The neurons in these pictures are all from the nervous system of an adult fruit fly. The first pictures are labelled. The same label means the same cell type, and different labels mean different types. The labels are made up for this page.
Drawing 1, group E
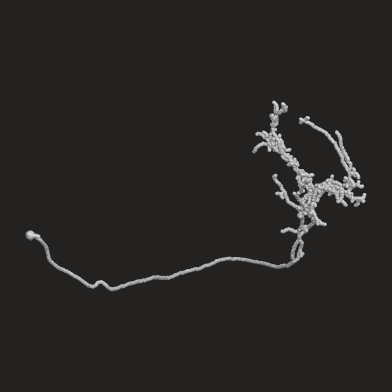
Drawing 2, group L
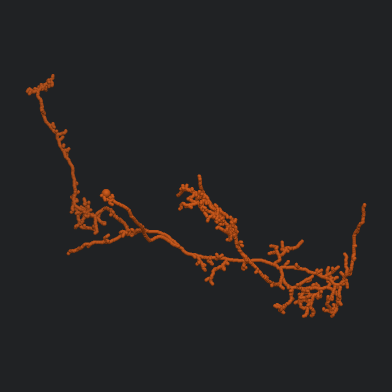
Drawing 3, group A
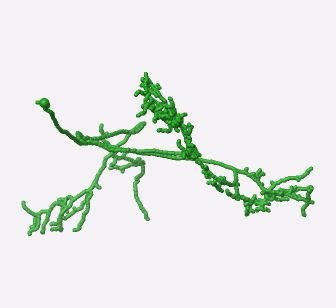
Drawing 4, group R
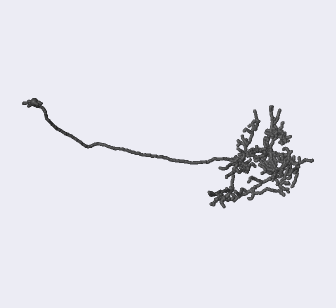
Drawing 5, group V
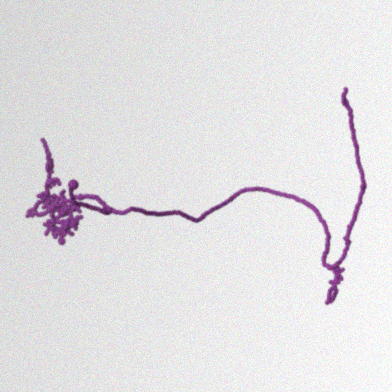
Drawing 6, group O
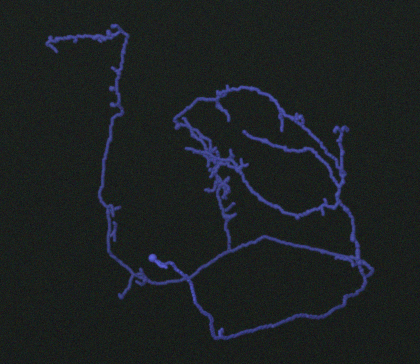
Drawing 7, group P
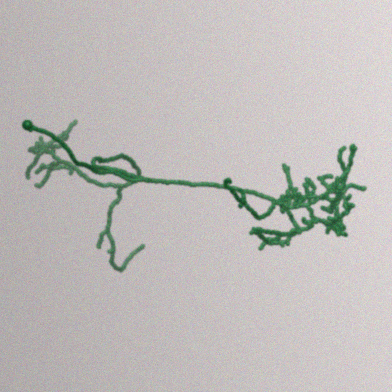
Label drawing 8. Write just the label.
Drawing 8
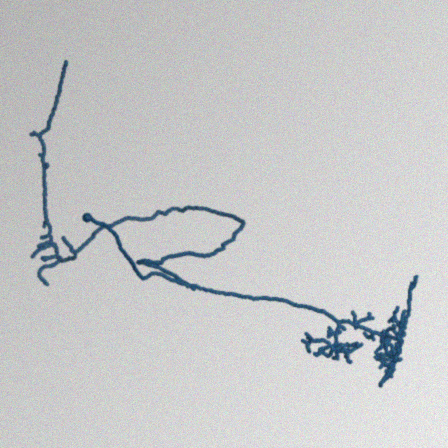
group V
